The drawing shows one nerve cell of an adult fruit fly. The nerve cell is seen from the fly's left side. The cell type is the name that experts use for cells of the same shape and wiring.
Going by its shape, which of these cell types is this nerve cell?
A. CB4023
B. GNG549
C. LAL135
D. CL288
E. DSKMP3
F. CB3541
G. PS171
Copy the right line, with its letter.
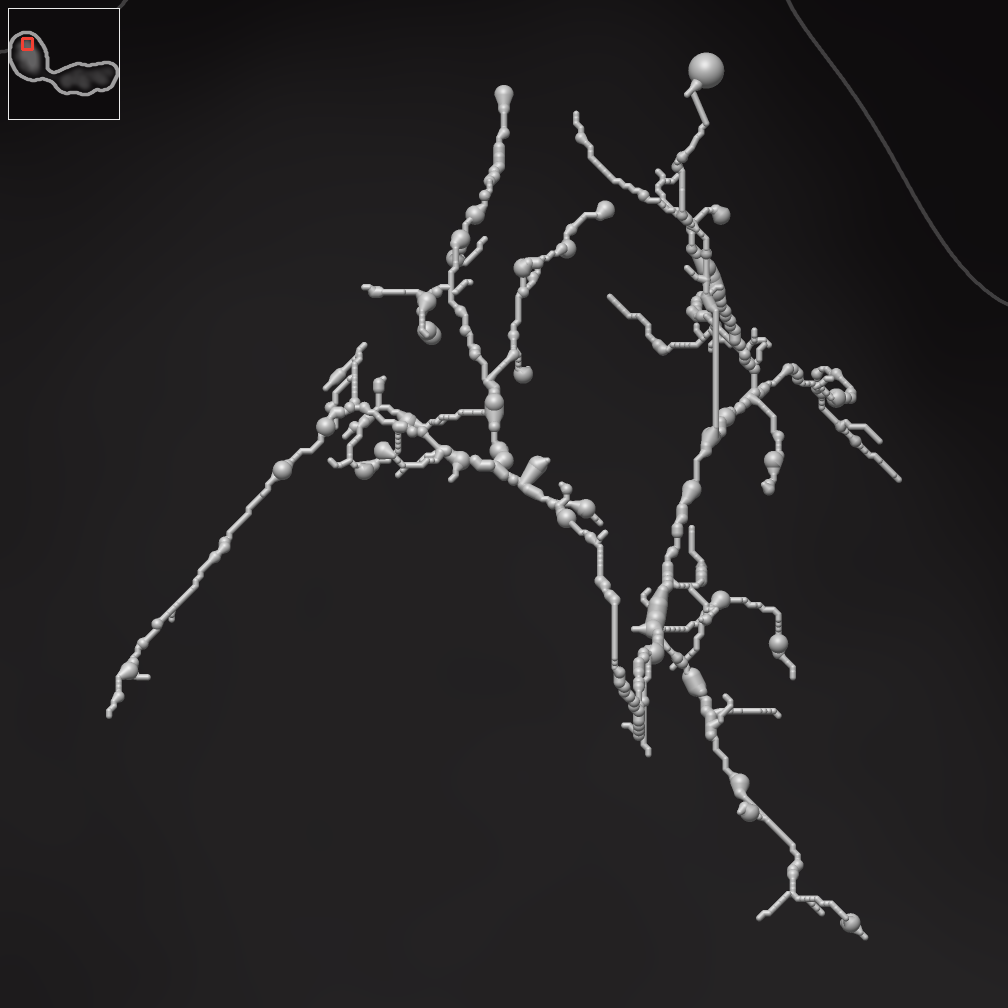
F. CB3541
